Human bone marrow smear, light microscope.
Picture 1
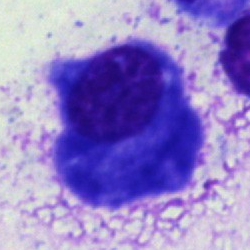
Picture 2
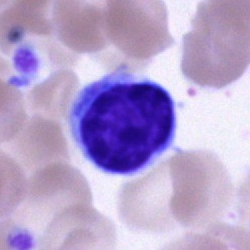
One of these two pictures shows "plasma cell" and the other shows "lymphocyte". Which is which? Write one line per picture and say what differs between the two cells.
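The cell in picture 1 is a plasma cell. The cytoplasm is abundant, forming a broad mass below the nucleus.
The cell in picture 2 is a lymphocyte. The cytoplasm forms only a thin rim, widest on the left side.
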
